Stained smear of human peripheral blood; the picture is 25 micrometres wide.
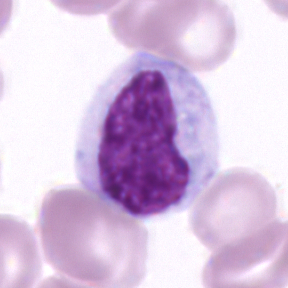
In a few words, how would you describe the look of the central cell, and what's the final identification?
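Its outline is smooth and rounded, slightly taller than wide. The nucleus is irregular, with a shallow indentation on its right side, and sits off-centre toward the lower left of the cell. No distinct nucleoli are visible in it. This is a metamyelocyte.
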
